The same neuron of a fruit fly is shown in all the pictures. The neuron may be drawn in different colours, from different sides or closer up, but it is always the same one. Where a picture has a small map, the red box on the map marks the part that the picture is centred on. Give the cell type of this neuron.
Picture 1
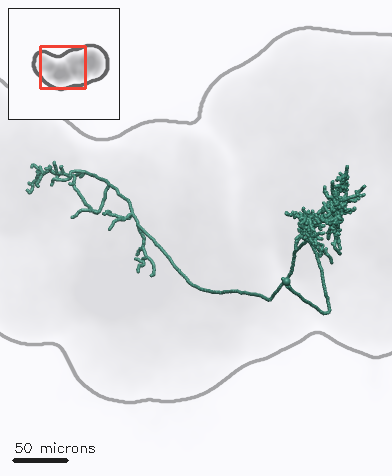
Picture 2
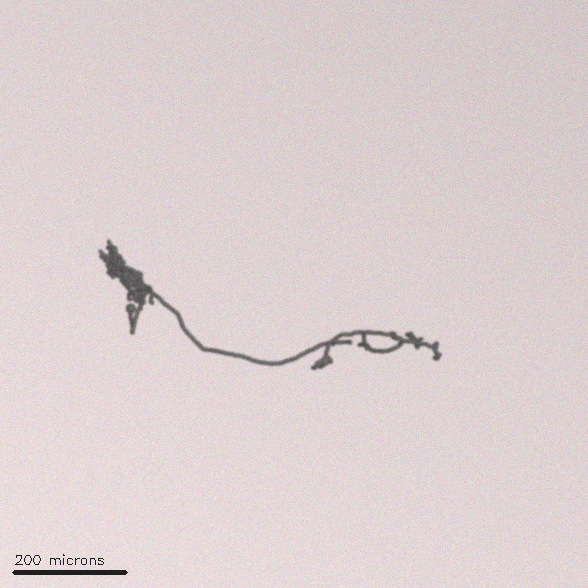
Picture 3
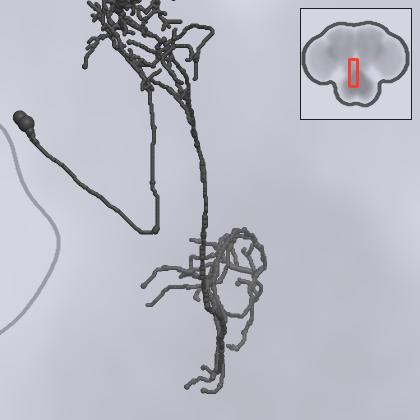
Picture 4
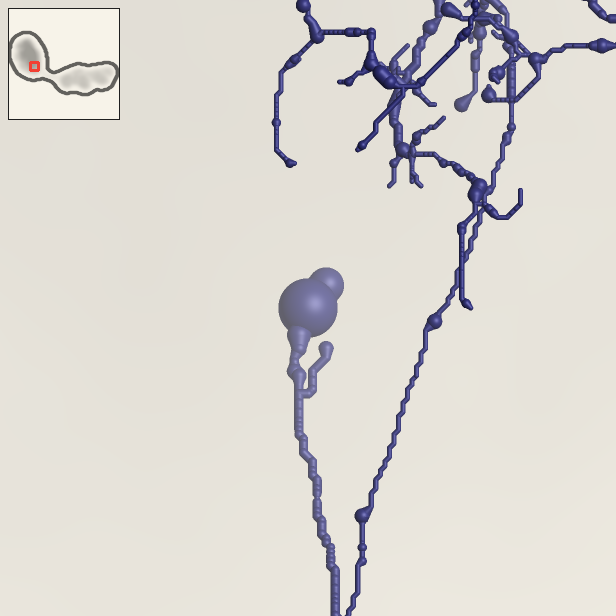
DNg04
